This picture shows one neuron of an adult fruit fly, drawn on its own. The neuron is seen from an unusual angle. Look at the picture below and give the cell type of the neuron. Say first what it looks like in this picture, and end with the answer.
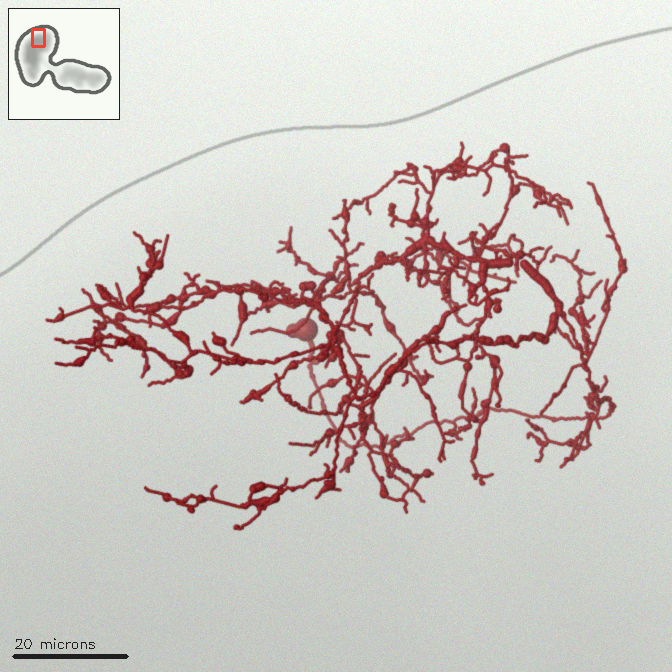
The cell body is in the middle of the picture. From left to right in the picture it spans about 100 microns. More than a hundred branch ends can be seen. It is a central-brain intrinsic neuron. The cell type is LHAV3b13.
